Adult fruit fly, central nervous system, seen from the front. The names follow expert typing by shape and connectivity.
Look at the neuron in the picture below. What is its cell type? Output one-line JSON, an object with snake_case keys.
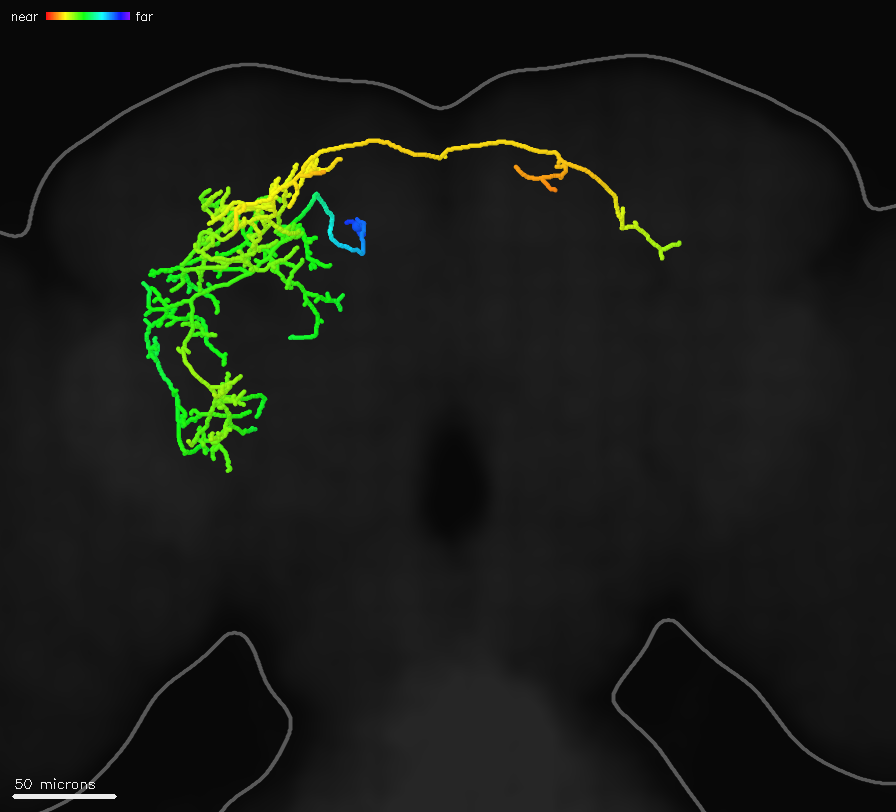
{"cell_type": "pC1_10b"}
